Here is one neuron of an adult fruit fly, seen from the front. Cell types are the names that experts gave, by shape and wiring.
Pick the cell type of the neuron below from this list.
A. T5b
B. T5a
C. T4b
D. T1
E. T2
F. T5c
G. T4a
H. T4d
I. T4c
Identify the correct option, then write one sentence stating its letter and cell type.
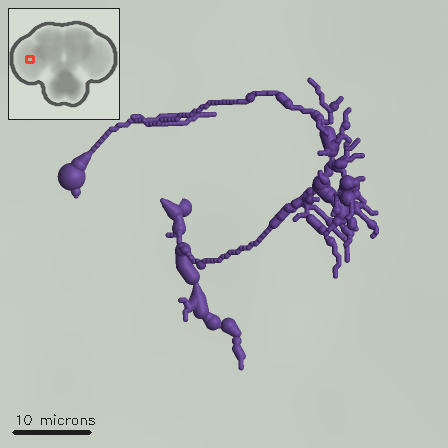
Listed as option F, the cell type T5c is that of the neuron.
